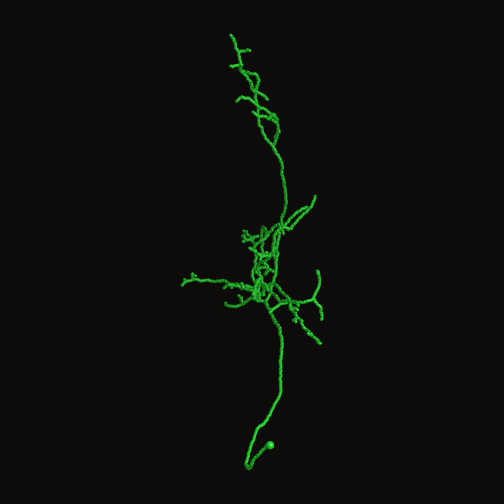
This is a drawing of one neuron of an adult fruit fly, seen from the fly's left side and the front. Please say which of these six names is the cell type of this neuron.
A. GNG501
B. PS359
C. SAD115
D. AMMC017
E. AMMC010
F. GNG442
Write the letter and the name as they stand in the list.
D. AMMC017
